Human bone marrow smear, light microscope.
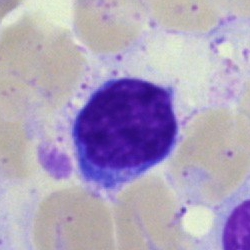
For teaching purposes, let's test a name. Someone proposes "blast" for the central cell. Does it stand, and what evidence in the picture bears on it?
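Quick run through it: the nucleus takes up nearly all of the cell, and on its own that could go either way.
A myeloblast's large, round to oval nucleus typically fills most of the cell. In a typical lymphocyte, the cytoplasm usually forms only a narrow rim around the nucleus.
The chromatin, though, is dark purple and dense, and that goes with lymphocyte and against blast.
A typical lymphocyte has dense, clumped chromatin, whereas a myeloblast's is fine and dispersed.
There's no visible nucleolus either, which also suits lymphocyte.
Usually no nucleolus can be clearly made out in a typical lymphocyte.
The cytoplasm shows neither granules nor vacuoles. So it isn't a blast; it's a lymphocyte.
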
